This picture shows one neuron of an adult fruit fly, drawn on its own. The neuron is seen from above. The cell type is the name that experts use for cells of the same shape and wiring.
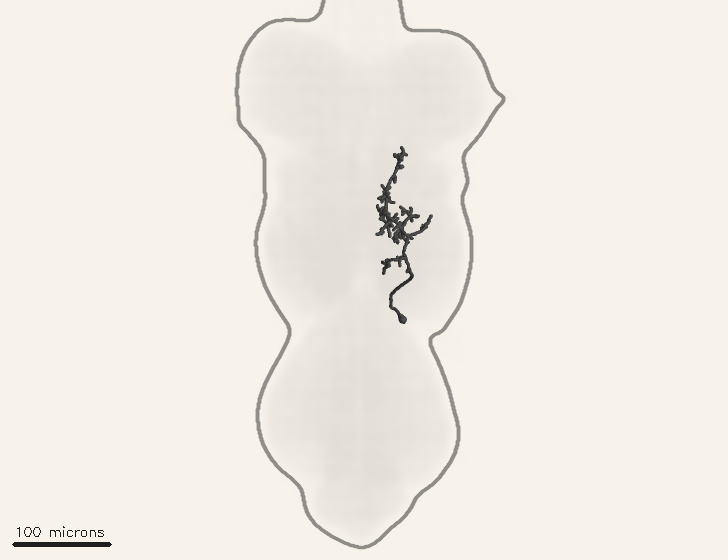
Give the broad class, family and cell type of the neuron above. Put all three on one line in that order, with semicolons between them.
nerve-cord intrinsic neuron; hemilineage 03B; IN03B066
